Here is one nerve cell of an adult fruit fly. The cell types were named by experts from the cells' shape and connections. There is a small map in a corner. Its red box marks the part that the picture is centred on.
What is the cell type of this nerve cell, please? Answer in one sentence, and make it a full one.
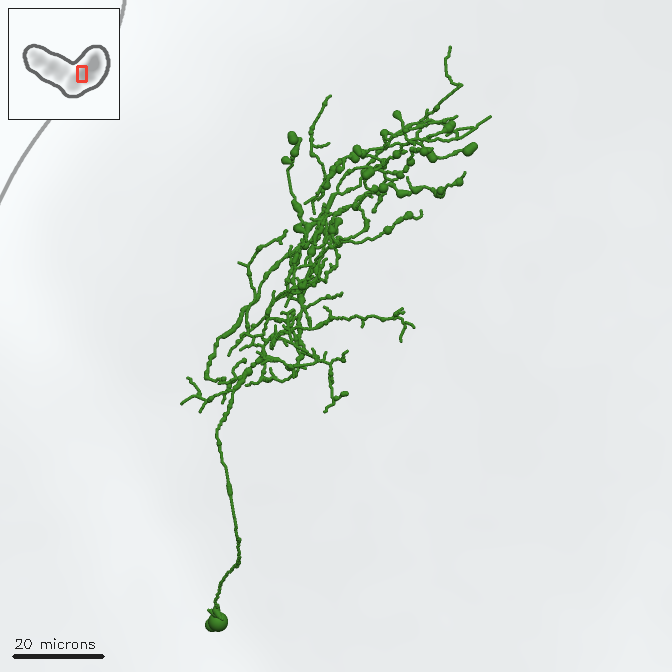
The cell type to which this nerve cell belongs is SLP186.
